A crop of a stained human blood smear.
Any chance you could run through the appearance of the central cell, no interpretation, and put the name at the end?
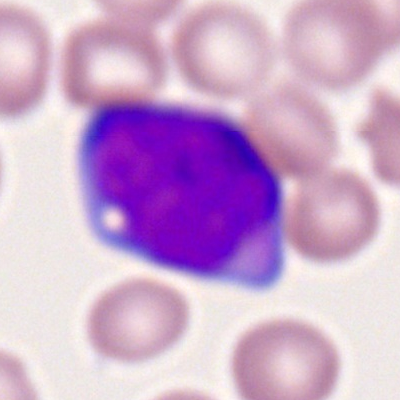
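The outline is angular, with fairly straight edges and corners rather than a rounded contour. The nucleus occupies most of the cell, so the cytoplasm forms only a narrow rim. One small clear vacuole lies in the cytoplasm at the lower left. No cytoplasmic granules are visible. The cell is a myeloblast.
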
